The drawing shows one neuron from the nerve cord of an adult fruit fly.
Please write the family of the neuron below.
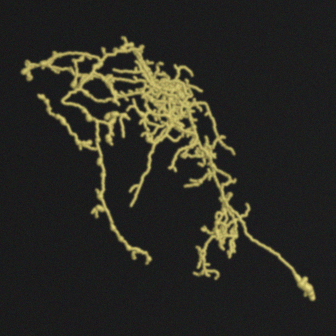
hemilineage 08A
